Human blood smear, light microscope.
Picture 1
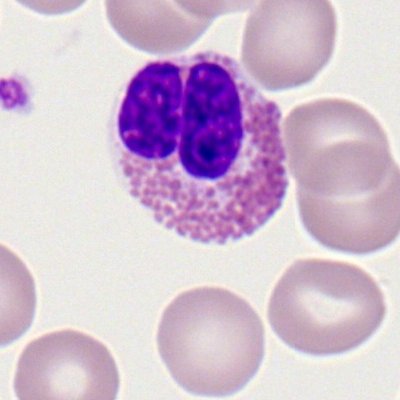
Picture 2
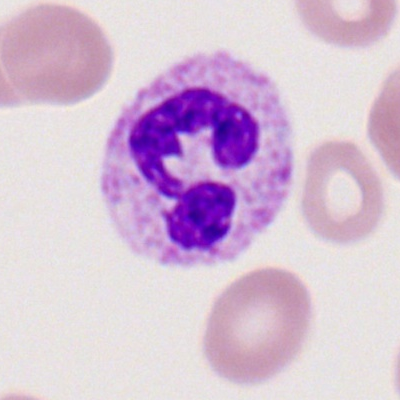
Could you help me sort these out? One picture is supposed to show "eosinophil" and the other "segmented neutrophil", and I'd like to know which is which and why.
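The eosinophil appears in picture 1 and the segmented neutrophil in picture 2. Both cells have a roughly round outline, and in the eosinophil this outline is smooth. In both cells the chromatin is dark purple and clumped: dense in the eosinophil and coarse in the segmented neutrophil.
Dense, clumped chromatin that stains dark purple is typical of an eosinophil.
The nuclei differ. The eosinophil's has two lobes lying side by side in the upper part of the cell, while the segmented neutrophil's is divided into lobes joined by narrow constrictions.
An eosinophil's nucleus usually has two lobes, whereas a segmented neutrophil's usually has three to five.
The granules differ as well. Numerous coarse, round orange-pink granules of fairly uniform size fill the eosinophil's cytoplasm. In the segmented neutrophil, fine pinkish-violet granules fill a plentiful, pale pinkish-lilac cytoplasm.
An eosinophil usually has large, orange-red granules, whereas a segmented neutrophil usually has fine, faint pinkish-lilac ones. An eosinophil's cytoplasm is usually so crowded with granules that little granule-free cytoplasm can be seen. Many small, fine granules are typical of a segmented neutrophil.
No vacuoles are seen in the segmented neutrophil's cytoplasm.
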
